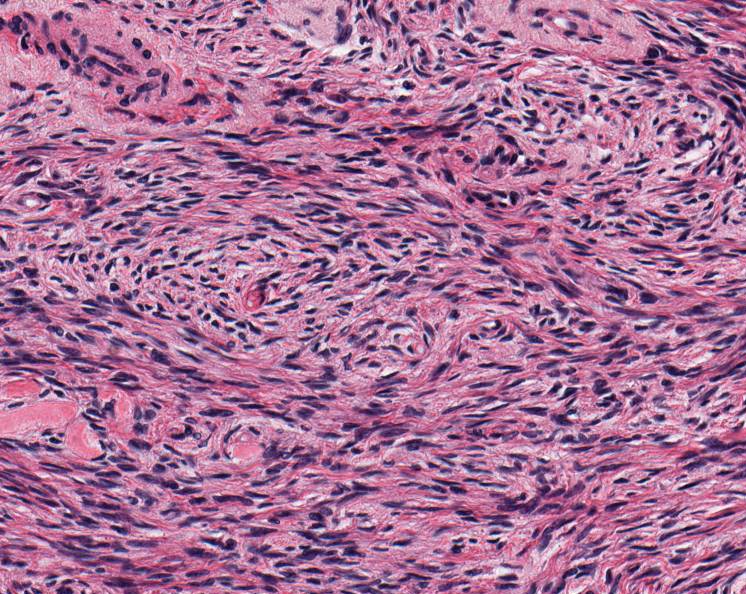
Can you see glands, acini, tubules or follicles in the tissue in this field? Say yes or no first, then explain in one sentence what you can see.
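No. No epithelium or glands are present anywhere in the field.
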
